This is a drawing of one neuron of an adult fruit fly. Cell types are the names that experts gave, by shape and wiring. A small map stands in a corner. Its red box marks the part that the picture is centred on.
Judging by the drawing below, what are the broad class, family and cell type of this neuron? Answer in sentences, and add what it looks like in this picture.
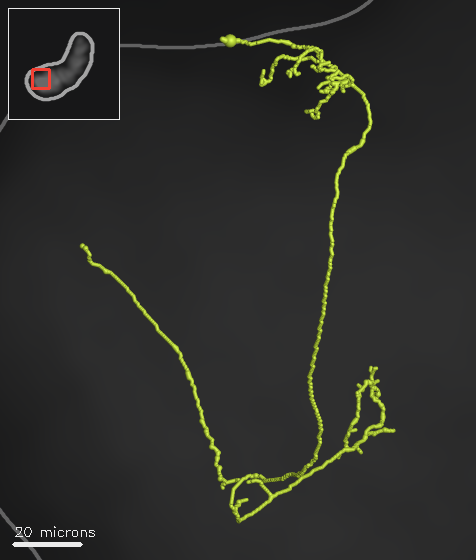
It is a central-brain intrinsic neuron. Its family is called class Kenyon Cell. It is of cell type KCa'b'-ap2. The cell body can be seen at the top of the picture. From top to bottom in the picture it spans about 150 microns.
